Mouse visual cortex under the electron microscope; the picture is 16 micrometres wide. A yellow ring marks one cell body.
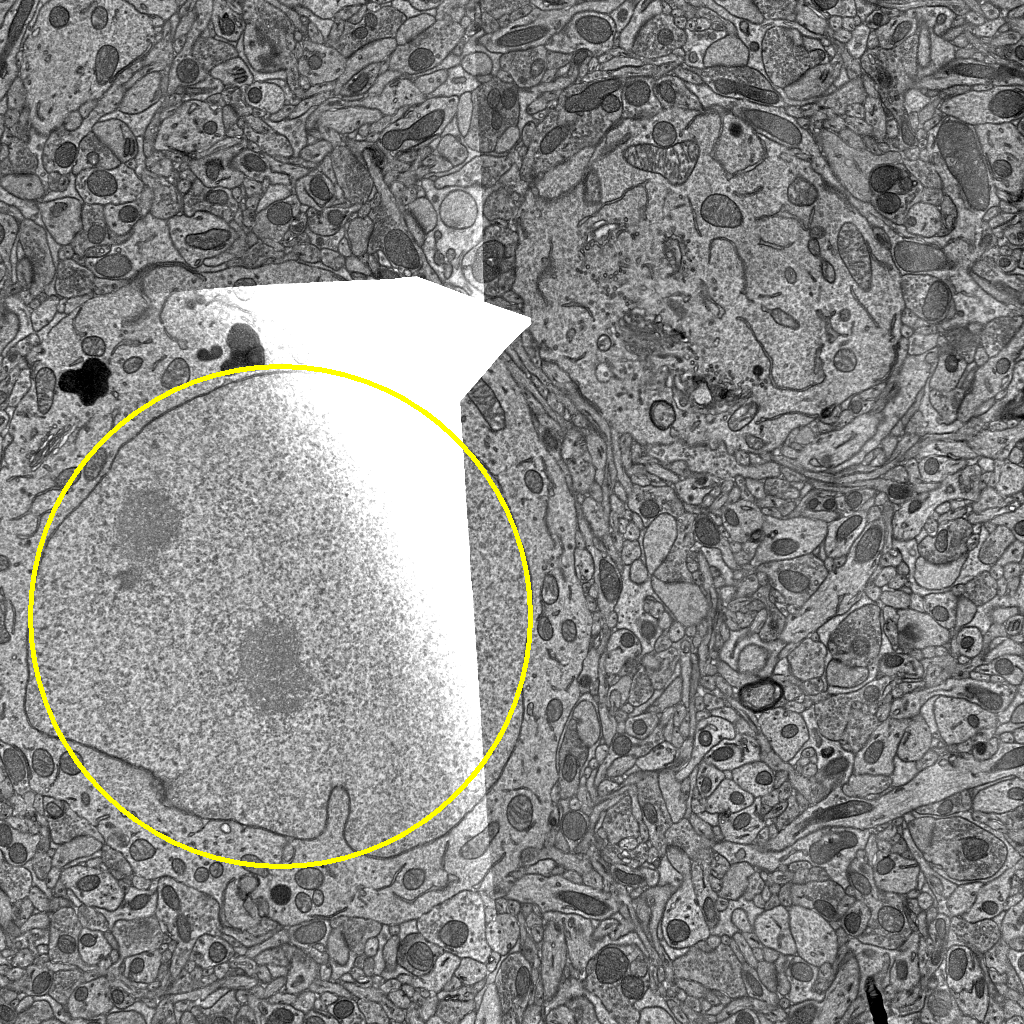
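Excitatory neuron, ringed. The large, roughly round nucleus fills most of the ring, and its chromatin is finely dispersed, with no thick dark layer along the envelope. Inside lie two rounded grey patches, denser than the surrounding nucleoplasm. Very dark, irregular clumped bodies occupy the cytoplasm above and to the left of the nucleus.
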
